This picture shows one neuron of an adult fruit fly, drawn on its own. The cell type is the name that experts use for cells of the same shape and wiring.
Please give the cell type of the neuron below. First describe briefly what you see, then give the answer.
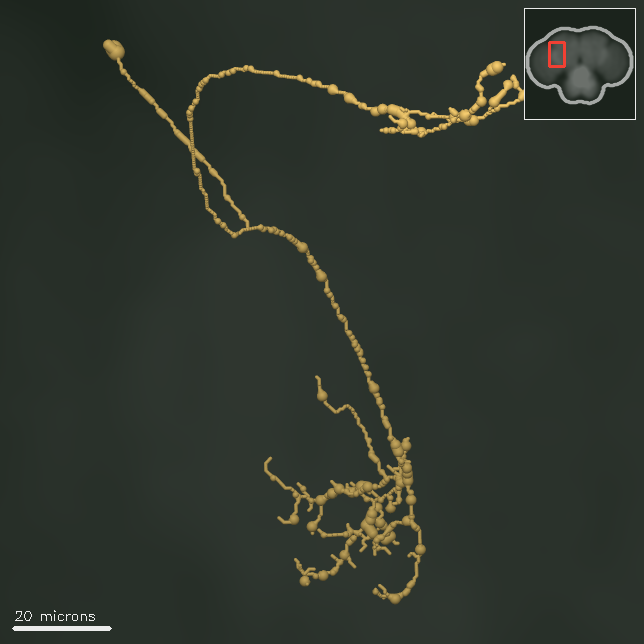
The cell body is at the upper left of the picture. From top to bottom in the picture it spans about 120 microns. The picture shows dozens of branch ends. It is a visual projection neuron. Its cell type is LC10a.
